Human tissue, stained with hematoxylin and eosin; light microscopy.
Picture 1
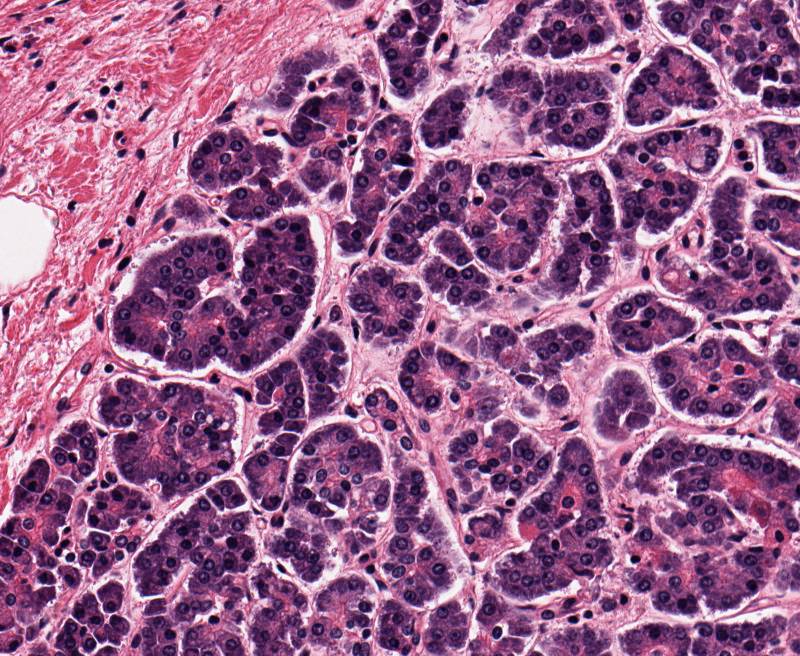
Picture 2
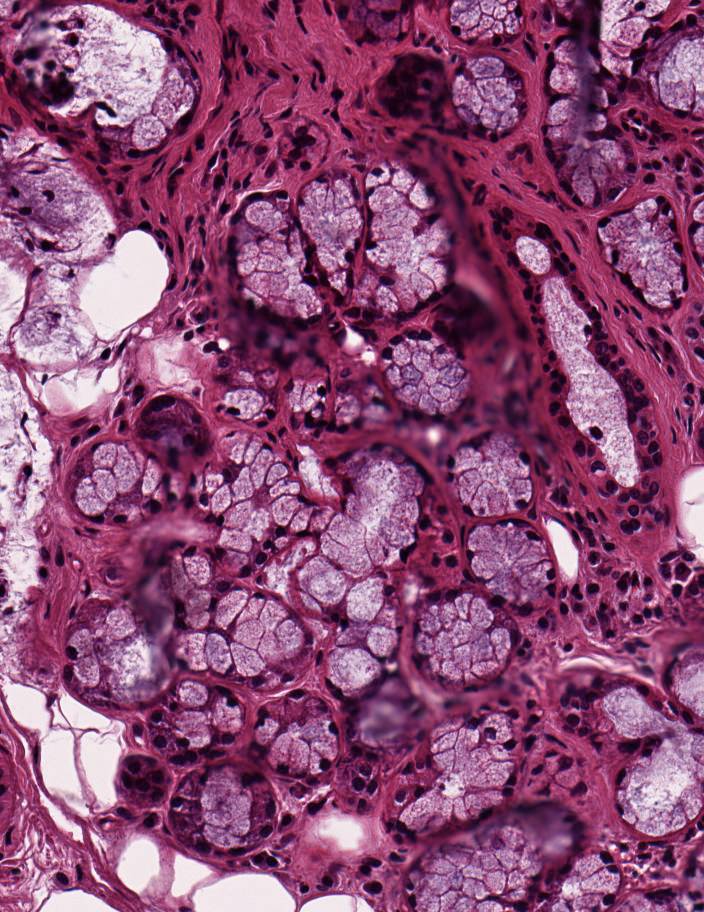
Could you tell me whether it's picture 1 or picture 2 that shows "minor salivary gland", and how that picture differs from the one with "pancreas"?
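The pancreas is shown in picture 1, and the minor salivary gland in picture 2. In picture 1, epithelial cells form lobulated groups separated by thin strands of pale stroma, arranged radially around a central point with their nuclei toward the outer edge. Their cytoplasm is dark purple and granular, paler pink toward the centre of some groups. In picture 2, rounded clusters of mucous acini with pale, grey-lilac, foamy cytoplasm are separated by bands of pink fibrous stroma, and the acinar nuclei are flattened against the cell bases.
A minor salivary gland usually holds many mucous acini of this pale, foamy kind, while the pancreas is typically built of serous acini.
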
